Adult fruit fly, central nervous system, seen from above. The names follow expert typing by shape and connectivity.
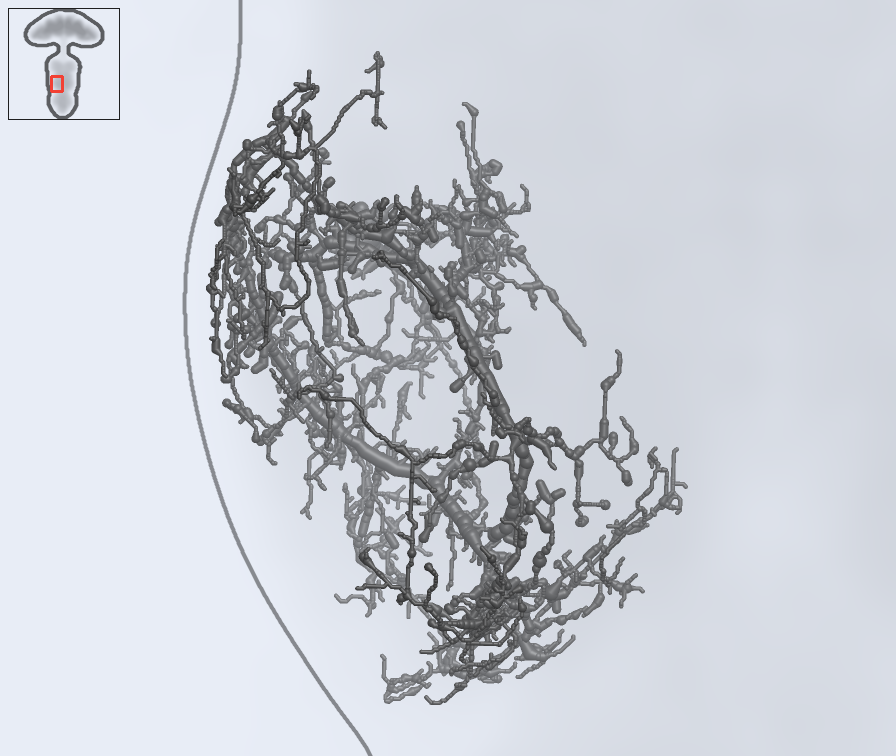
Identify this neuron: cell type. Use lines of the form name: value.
cell type: IN13A002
